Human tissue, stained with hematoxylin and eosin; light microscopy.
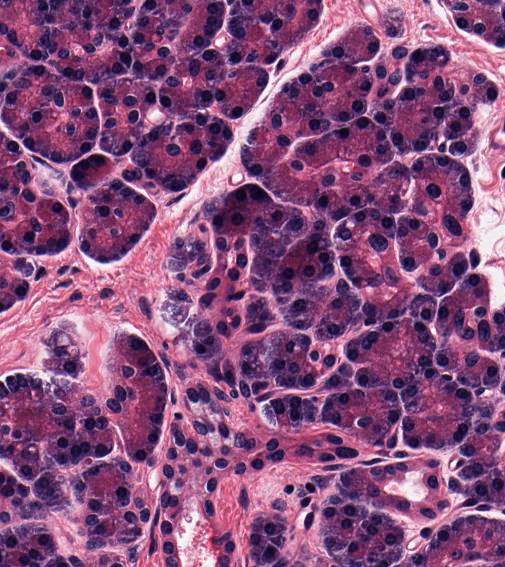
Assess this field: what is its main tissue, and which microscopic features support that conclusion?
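First point, the name: exocrine pancreas. Second, arrangement: closely packed acini grouped into lobules, divided by bands of pink fibrous tissue.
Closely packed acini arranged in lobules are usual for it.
Third, nuclei: round to oval, dark and set toward the base of the cells. Fourth, cytoplasm: abundant, granular, deep pink to purple.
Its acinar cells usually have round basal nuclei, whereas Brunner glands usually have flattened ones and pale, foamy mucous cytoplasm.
Last, lumens: small and mostly inconspicuous.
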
